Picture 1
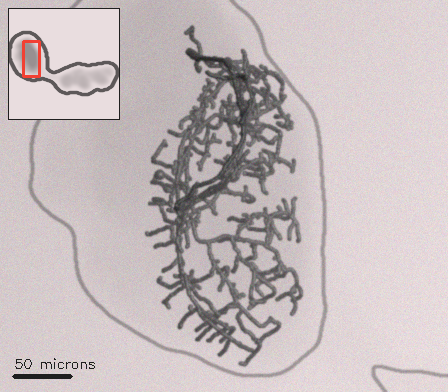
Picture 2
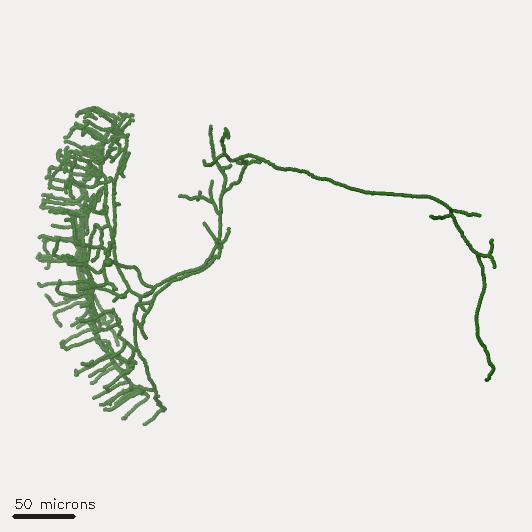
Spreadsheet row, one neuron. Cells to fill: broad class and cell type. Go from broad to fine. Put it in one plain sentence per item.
A visual projection neuron, type aMe12.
